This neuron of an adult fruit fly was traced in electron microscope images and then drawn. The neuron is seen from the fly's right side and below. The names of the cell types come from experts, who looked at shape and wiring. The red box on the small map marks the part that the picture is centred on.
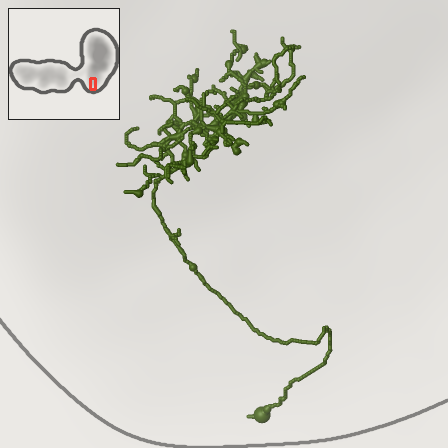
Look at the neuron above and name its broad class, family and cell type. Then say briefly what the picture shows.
This is an optic-lobe intrinsic neuron. Its family is Cm. Its cell type is Cm3. The cell body can be seen at the bottom of the picture. The picture shows dozens of branch ends.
